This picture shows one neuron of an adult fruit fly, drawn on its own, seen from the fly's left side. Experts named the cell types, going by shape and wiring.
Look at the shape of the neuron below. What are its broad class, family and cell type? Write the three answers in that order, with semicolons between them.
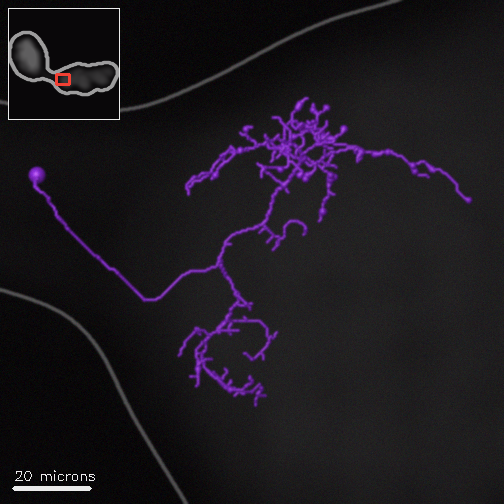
nerve-cord intrinsic neuron; hemilineage 08A; IN08A049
